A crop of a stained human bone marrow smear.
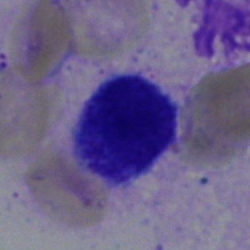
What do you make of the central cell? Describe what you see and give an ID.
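Slightly angular, the cell outline is roughly polygonal rather than smoothly round. The whole cell stains a deep, dark blue-purple. No nucleolus can be made out in the nucleus, and no clear vacuoles are seen. This is a lymphocyte.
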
